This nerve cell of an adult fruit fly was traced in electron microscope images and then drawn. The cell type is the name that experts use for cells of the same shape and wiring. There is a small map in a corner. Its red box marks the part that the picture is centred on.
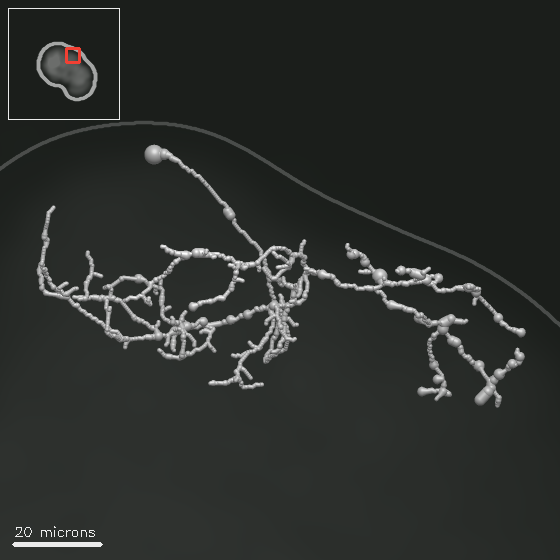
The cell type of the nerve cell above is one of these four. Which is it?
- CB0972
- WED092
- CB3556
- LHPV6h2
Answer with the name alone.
CB0972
